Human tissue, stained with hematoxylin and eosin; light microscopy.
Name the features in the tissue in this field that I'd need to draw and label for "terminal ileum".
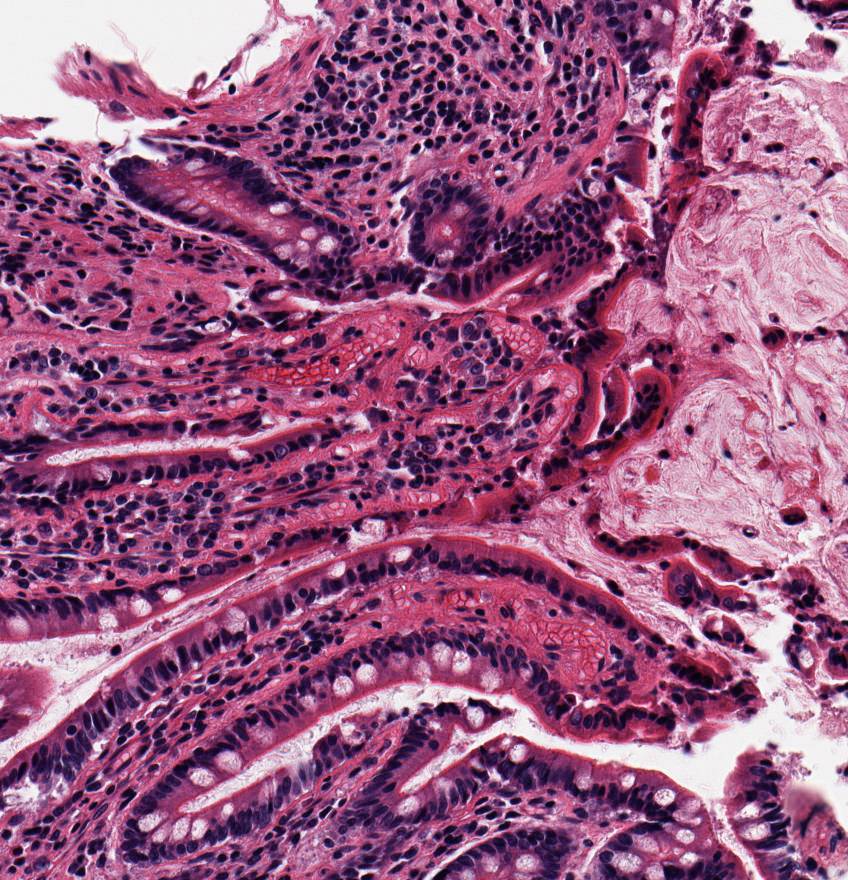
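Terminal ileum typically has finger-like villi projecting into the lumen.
Fitting this, long finger-like epithelium-lined projections cross the lower half diagonally, from lower left toward the right. One layer of tall columnar cells covers them, their elongated dark nuclei near the base. Goblet cells with pale, rounded mucin vacuoles are scattered among these cells on the lower projections. Near the top centre, a gland cut across shows epithelial cells ringing a small central lumen. Nothing shown conflicts with terminal ileum.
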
